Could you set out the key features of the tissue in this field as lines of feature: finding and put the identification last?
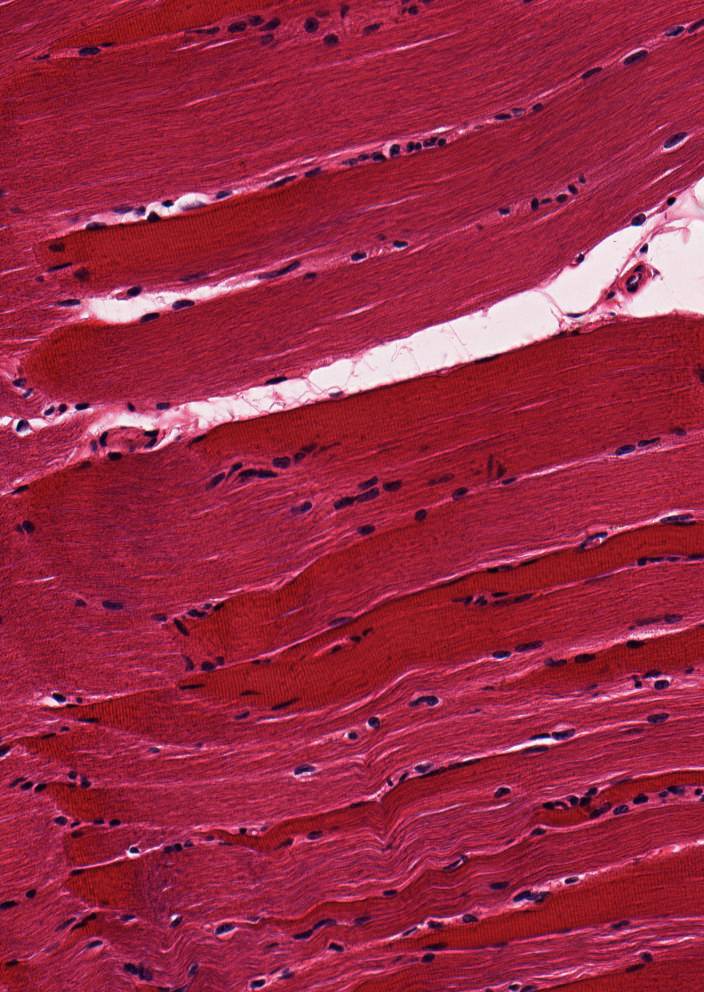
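Nuclei: dark, elongated, at fibre edges
Cytoplasm: deep pink-red
Fat cells: none among the fibres
Cleft: white, empty, splitting fibres in the upper half, reaching the right edge
Name: skeletal muscle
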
